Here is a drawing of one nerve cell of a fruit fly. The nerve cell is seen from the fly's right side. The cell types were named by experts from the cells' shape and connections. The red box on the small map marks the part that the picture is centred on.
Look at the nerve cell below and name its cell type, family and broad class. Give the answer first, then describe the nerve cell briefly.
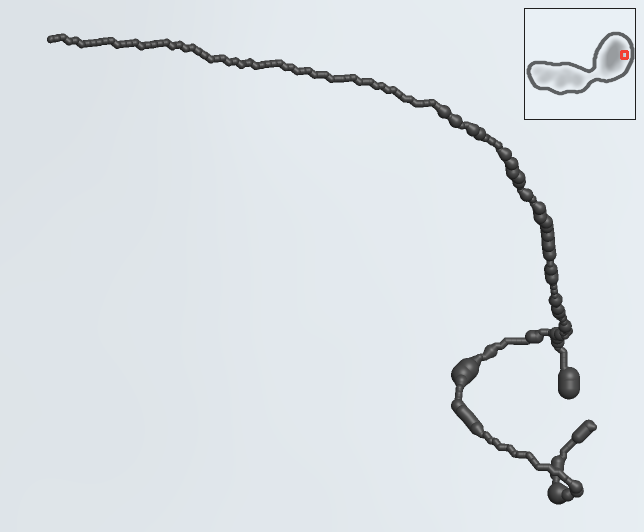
The cell type is ORN_VA1d. The name of its family is class olfactory. It is a sensory neuron entering the brain. The drawing shows no cell body. There are a dozen or fewer branch ends.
